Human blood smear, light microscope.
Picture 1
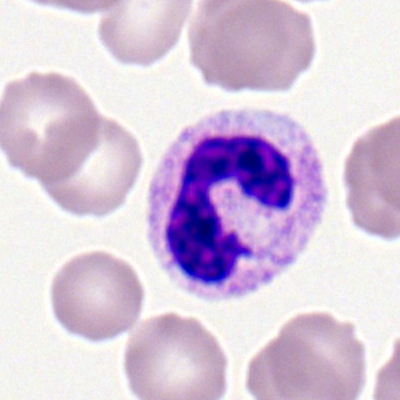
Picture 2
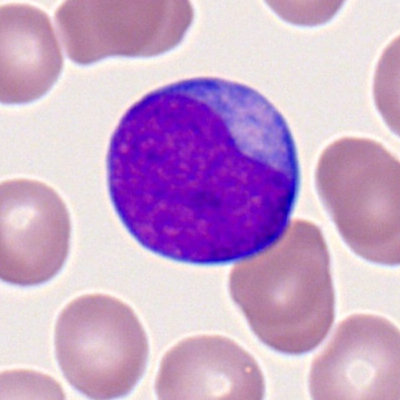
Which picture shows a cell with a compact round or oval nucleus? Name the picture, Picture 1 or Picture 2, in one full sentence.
In picture 2, the nucleus of the cell is one compact round or oval mass.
